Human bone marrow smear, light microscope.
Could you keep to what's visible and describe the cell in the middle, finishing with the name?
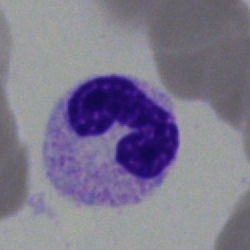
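You'll see the nucleus sitting toward the upper right, leaving most of the cytoplasm at the lower left. The chromatin's dense, dark purple and coarsely clumped. There's plenty of pale lilac cytoplasm, with fine pinkish-purple granules scattered through it. So, a band neutrophil.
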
